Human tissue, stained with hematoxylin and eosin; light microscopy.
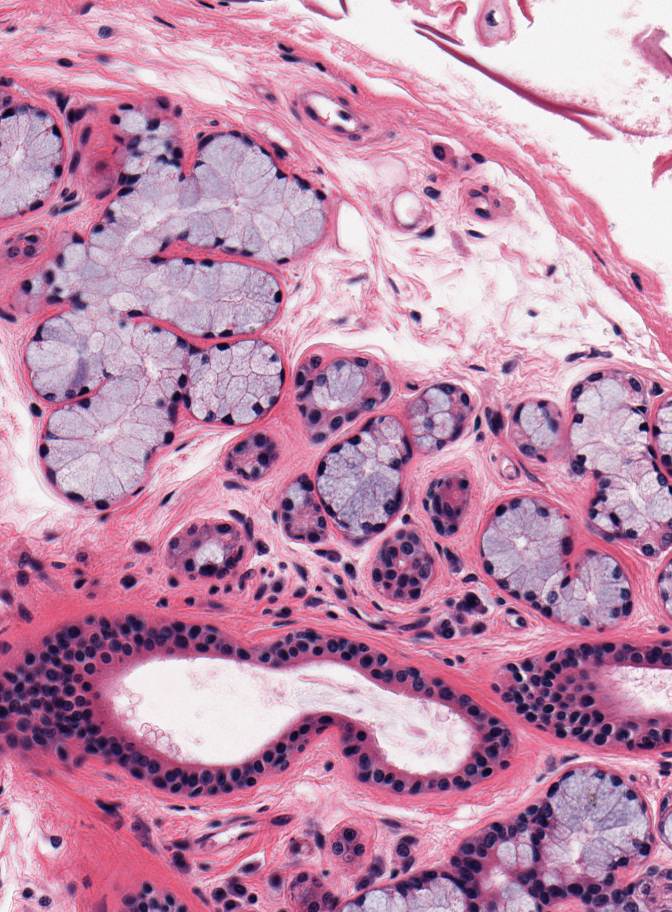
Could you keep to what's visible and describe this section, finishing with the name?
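Largest acini, upper left: pale grey-lilac frothy cytoplasm, flattened dark nuclei pressed against base. Duct: two or more cell layers, nuclei crowded, dark, round to oval. Duct lumen wide, mostly empty, only faint wispy pale material. No fat cells anywhere in field. Minor salivary gland.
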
